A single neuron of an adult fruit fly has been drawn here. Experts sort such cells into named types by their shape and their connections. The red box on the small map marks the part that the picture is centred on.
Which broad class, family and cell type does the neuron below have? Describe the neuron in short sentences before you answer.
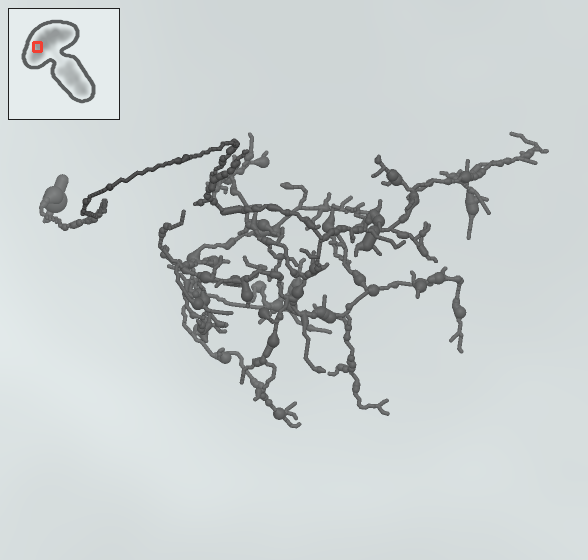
It is in the brain and does not reach the nerve cord. The picture shows dozens of branch ends. Its broad class is central-brain intrinsic neuron. The family is hemilineage LHl1. Its cell type is CB2480.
